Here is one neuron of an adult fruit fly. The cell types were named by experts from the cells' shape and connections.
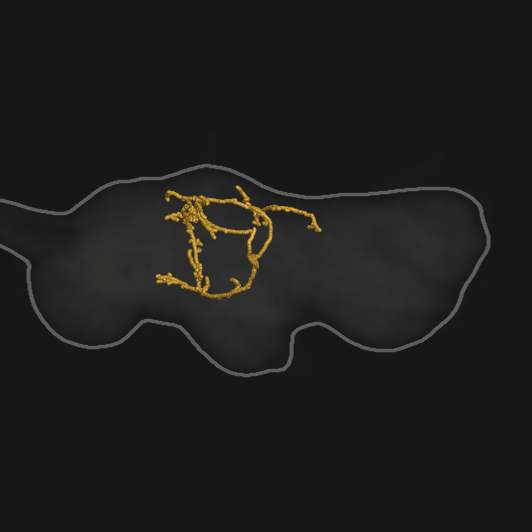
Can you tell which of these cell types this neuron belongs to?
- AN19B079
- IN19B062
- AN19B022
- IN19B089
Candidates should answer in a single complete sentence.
The neuron here falls under cell type IN19B062.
